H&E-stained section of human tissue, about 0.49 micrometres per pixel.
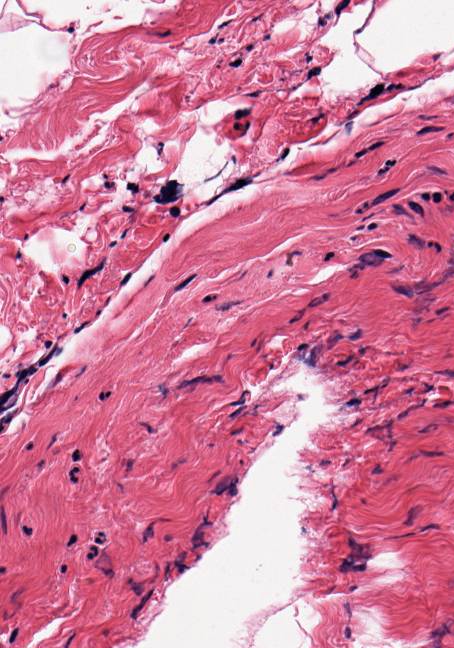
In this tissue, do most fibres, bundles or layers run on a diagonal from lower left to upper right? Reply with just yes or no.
Yes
